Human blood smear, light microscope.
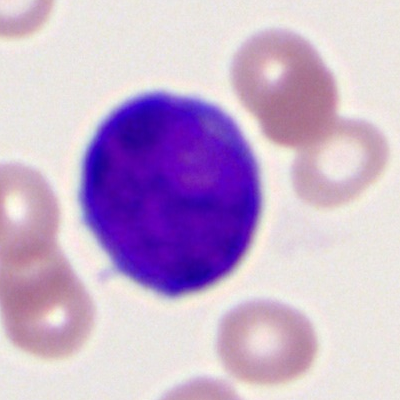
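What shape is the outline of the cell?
Roughly round.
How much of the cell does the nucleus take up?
Nearly all of it; only a very thin rim of cytoplasm shows at the edge.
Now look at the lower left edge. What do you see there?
A small, faint tag projecting from it.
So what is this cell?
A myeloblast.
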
